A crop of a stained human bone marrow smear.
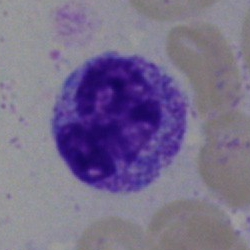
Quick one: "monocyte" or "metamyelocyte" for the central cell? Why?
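Metamyelocyte. Chromatin dark purple and coarsely clumped, with paler patches between the clumps.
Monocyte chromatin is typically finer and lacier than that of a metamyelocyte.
Fine purple granules scattered through the cytoplasm.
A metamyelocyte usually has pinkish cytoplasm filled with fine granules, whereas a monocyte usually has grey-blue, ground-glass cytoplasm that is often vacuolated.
Also seen: round outline; nucleus fills most of the cell, toward the left.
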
